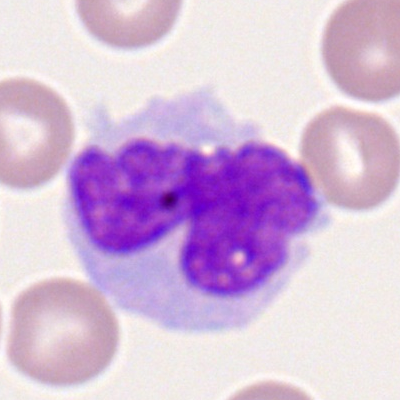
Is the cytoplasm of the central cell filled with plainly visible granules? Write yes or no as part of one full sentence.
No, not a single granule can be seen in its cytoplasm.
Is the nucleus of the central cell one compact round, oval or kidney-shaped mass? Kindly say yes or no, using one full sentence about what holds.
No, its nucleus is not undivided; it is divided into lobes or segments.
